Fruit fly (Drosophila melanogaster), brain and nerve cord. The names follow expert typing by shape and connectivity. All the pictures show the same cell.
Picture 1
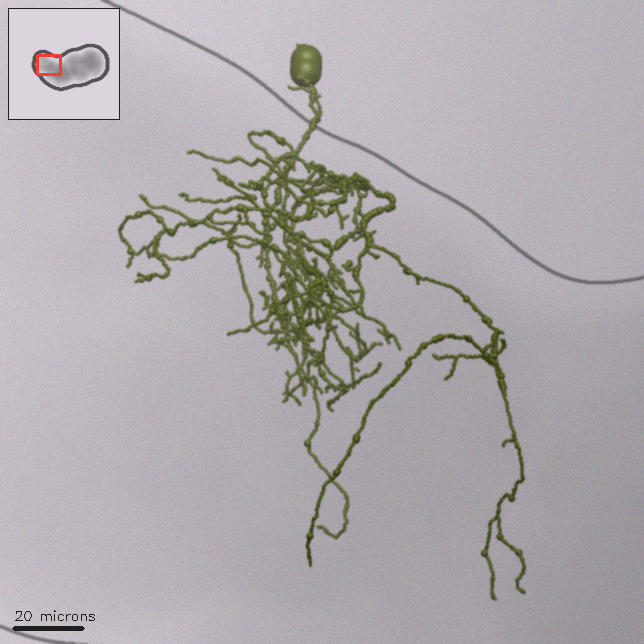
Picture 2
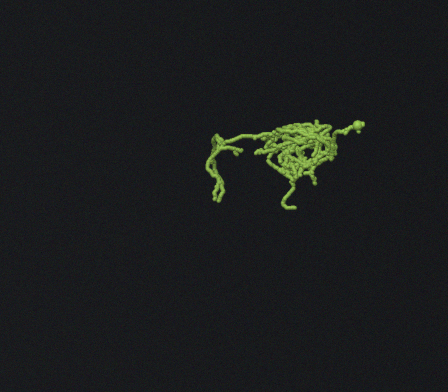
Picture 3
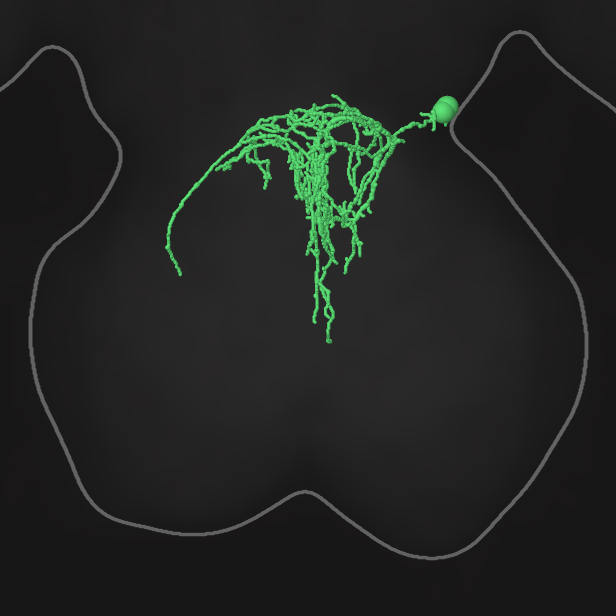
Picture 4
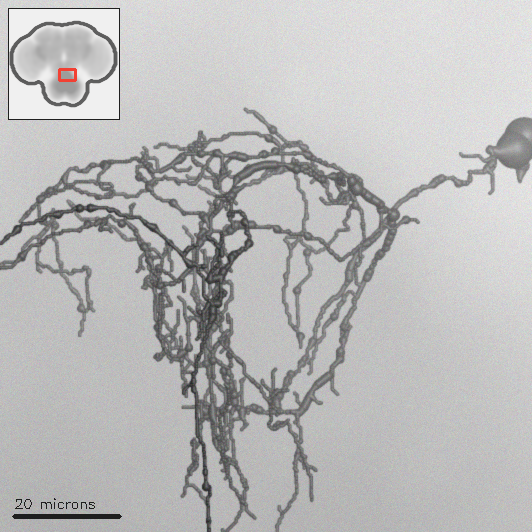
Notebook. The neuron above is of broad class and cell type: nerve-cord intrinsic neuron; INXXX295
